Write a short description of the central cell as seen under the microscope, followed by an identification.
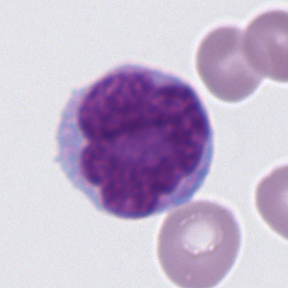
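Deep clefts divide the nucleus into several rounded lobes, giving a cloverleaf pattern. Its chromatin is dark purple and coarsely clumped. The cytoplasm contains no distinct granules and no vacuoles. This cell is a monocyte.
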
